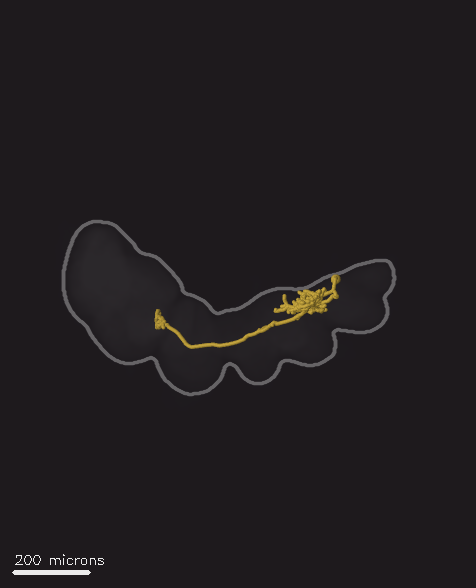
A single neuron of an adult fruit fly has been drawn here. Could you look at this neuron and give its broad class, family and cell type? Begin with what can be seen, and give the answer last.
From left to right in the picture it spans about 500 microns. As drawn here it is more than twice as wide as it is tall. It is an ascending neuron. Its family is hemilineage 19B. The cell type is AN19B039.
